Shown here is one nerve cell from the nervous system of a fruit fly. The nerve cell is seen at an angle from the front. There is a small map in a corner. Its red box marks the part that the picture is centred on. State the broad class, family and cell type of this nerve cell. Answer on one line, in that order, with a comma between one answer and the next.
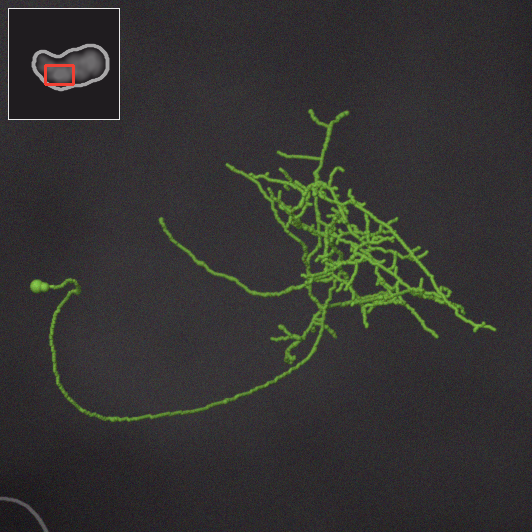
nerve-cord intrinsic neuron, hemilineage 01A, IN01A060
